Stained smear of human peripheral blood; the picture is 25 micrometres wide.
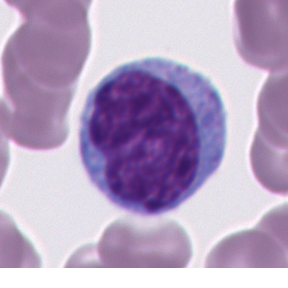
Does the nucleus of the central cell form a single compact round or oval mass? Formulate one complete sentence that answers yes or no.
Yes, a round or oval nucleus, compact and not band-shaped, is present in the cell.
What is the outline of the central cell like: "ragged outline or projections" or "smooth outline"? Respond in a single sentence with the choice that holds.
The outline of this cell is free of projections and smooth.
